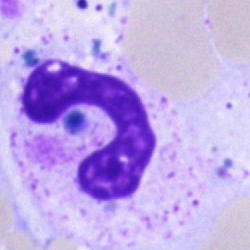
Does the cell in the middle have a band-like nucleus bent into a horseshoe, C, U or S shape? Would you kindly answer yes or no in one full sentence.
Yes, a band-like curved nucleus without separate lobes is present in this cell.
